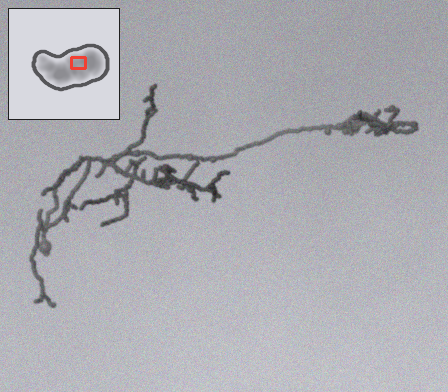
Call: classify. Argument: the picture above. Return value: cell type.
CB1556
